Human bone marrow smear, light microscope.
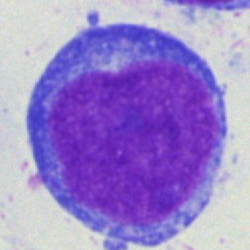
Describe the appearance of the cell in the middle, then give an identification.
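Nearly round cell. Nucleus heart-like, with a shallow notch in its upper edge; fills most of the cell, leaving a narrow cytoplasmic rim. Small rounded blebs project from the surface at top and bottom. A blast.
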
